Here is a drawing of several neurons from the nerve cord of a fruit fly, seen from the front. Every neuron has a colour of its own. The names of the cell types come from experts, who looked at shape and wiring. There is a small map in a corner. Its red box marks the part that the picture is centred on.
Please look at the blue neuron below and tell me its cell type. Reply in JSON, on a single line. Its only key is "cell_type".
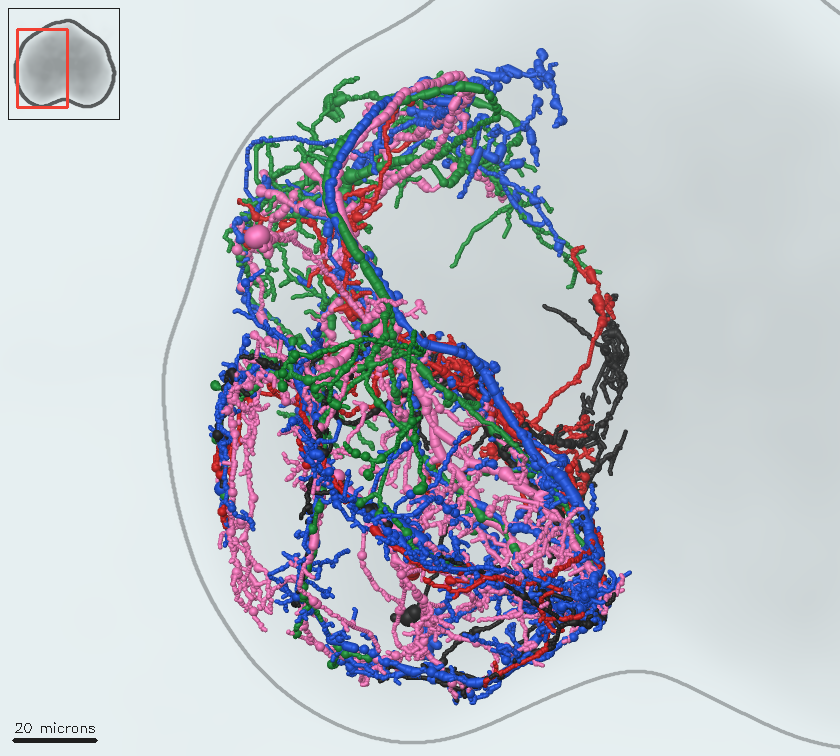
{"cell_type": "IN12A004"}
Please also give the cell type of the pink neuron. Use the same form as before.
{"cell_type": "IN19A027"}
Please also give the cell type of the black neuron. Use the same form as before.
{"cell_type": "IN03A054"}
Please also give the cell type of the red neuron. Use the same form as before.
{"cell_type": "IN03A052"}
